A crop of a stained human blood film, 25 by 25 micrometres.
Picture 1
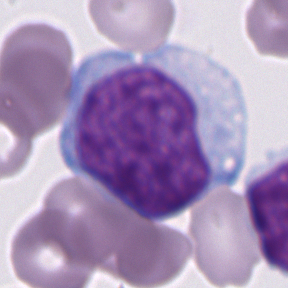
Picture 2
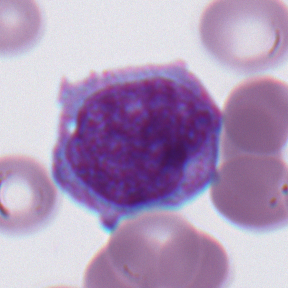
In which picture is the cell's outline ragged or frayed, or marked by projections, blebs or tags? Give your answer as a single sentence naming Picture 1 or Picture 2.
In Picture 2, the edge of the cell is rough, not smooth.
